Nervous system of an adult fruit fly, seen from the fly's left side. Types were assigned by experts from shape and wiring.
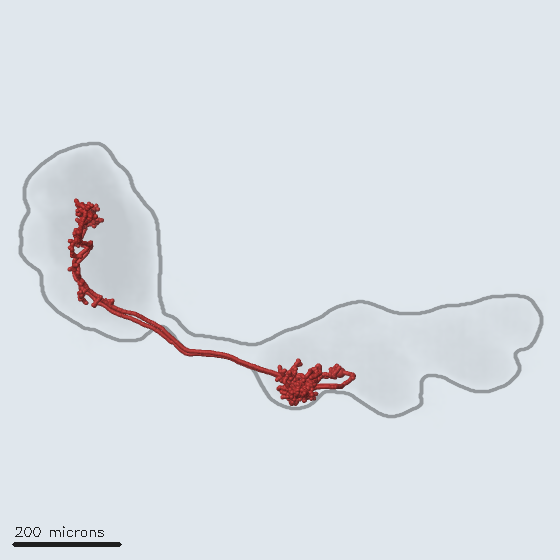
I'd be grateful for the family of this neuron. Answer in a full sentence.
The family is hemilineage 09B.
